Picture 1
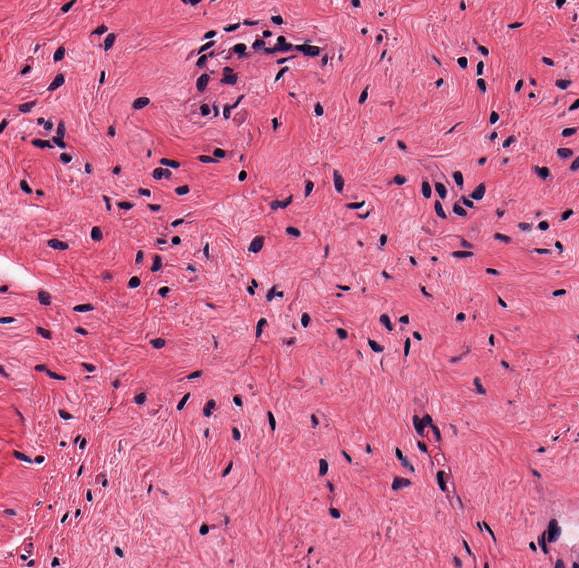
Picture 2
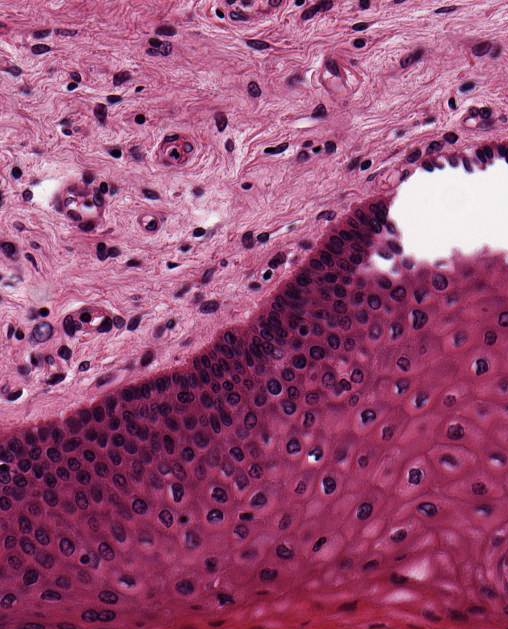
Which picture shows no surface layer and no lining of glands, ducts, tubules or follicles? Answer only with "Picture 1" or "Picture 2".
Picture 1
